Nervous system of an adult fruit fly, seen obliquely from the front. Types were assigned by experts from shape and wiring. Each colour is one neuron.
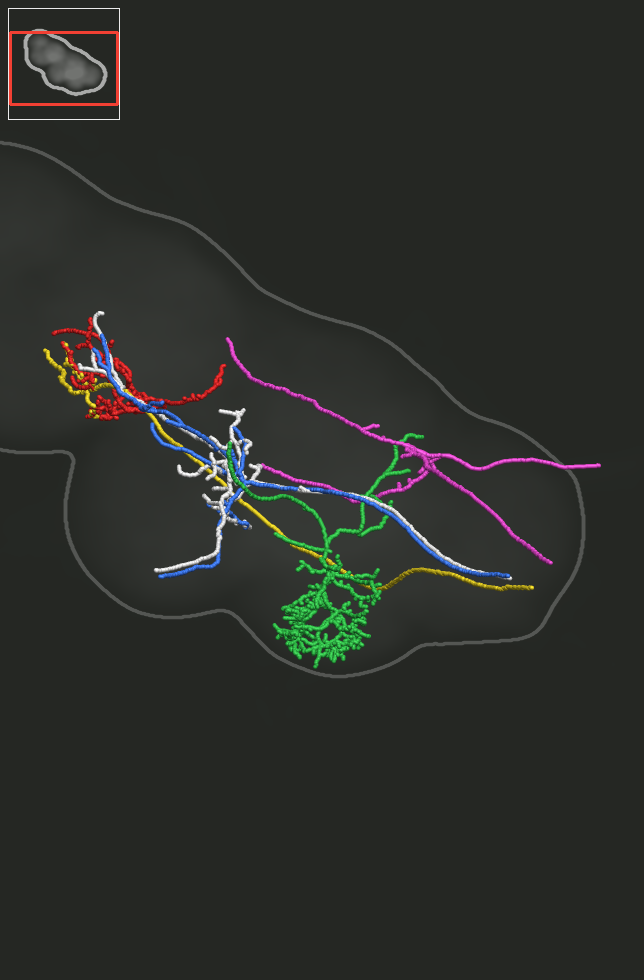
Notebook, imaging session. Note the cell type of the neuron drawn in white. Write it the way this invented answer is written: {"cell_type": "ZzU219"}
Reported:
{"cell_type": "SApp04"}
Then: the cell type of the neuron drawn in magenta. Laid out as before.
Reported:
{"cell_type": "SApp14"}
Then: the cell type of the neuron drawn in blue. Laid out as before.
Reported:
{"cell_type": "SApp13"}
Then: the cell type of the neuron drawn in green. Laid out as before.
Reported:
{"cell_type": "SNta30"}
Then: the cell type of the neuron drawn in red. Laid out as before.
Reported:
{"cell_type": "SNxx29"}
